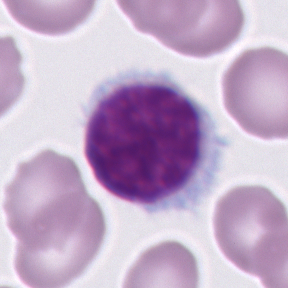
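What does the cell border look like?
Ragged, with many fine hair-like projections.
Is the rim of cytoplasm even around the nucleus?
No; it is wider on the right side than on the left.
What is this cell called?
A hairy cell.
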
